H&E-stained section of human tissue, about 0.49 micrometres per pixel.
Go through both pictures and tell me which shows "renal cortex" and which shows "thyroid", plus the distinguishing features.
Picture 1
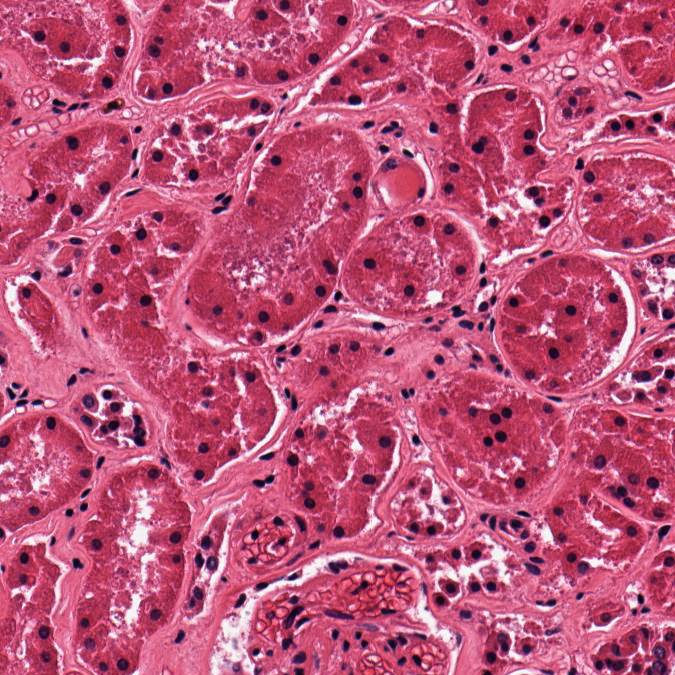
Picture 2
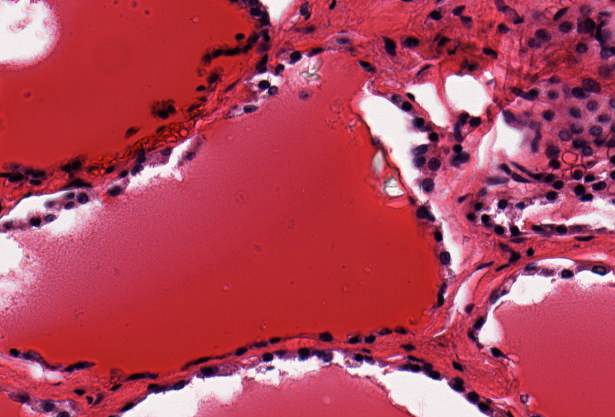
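Oh, that first one's renal cortex, and the second is thyroid. In picture 1 you've got round to oval tubule cross-sections packed across most of the field, each lined by a single layer of cuboidal cells with abundant, granular, deeply eosinophilic cytoplasm and round, dark, fairly uniform nuclei. Up near the top centre there's a small rounded structure holding a homogeneous, glassy pink body. Picture 2 is mostly large colloid-filled follicles, the biggest in the centre and left, lined by a single layer of flattened cells with small dark nuclei and separated by thin pink fibrous septa. The upper right is different: a crowded cluster of cells with round dark nuclei and pale pink cytoplasm. So the linings differ too, plump granular pink cuboidal cells in picture 1 against flat cells in picture 2.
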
